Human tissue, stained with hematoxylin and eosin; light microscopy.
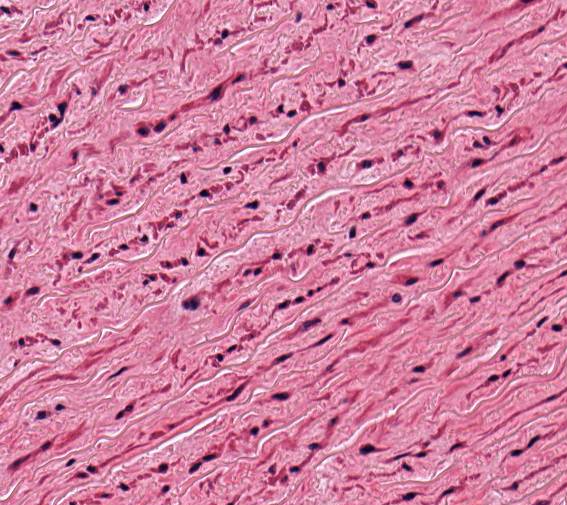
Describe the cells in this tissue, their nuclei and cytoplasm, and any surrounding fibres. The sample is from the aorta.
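Let me see: across the whole field, the fibres run in parallel bands diagonally from lower left to upper right. They're wavy along their length, not straight. The nuclei are small, dark and elongated, their long axes lined up with the fibres. And there's no epithelium or gland anywhere in the field.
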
